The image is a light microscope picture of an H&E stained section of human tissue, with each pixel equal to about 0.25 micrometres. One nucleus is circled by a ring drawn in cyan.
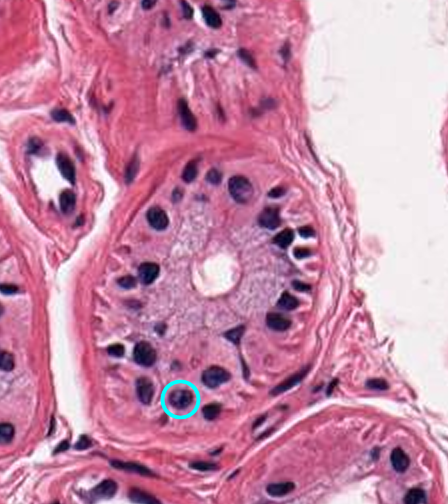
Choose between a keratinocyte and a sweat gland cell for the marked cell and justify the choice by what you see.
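The marked cell is a sweat gland cell. The nucleus is round and dark purple, about the same size as the other round nuclei in this tubule. Within the nucleus, darker clumps stand out against slightly lighter purple, so the staining is not perfectly even.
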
